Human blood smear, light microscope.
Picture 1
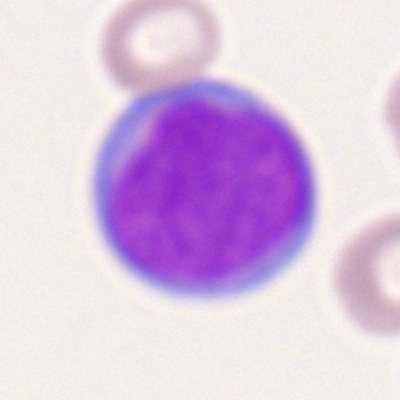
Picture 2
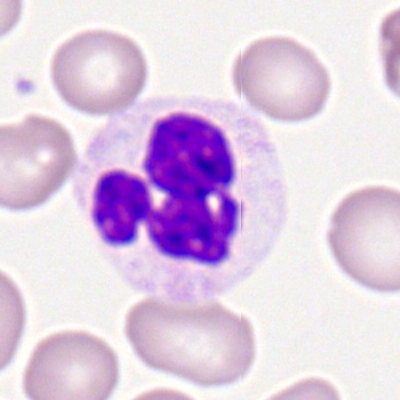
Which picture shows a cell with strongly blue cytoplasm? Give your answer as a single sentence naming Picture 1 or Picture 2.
Picture 1 holds the cell with deep, dark or strong blue cytoplasm.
